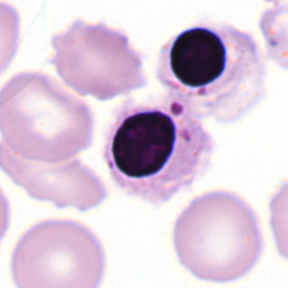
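Normoblast in a peripheral blood smear: the nucleus, round to slightly oval and smooth in outline, sits off-centre toward the left. Its chromatin is dark purple and coarsely clumped, though a few patches look slightly paler. The cytoplasm looks pale pinkish-lilac rather than deep blue.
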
